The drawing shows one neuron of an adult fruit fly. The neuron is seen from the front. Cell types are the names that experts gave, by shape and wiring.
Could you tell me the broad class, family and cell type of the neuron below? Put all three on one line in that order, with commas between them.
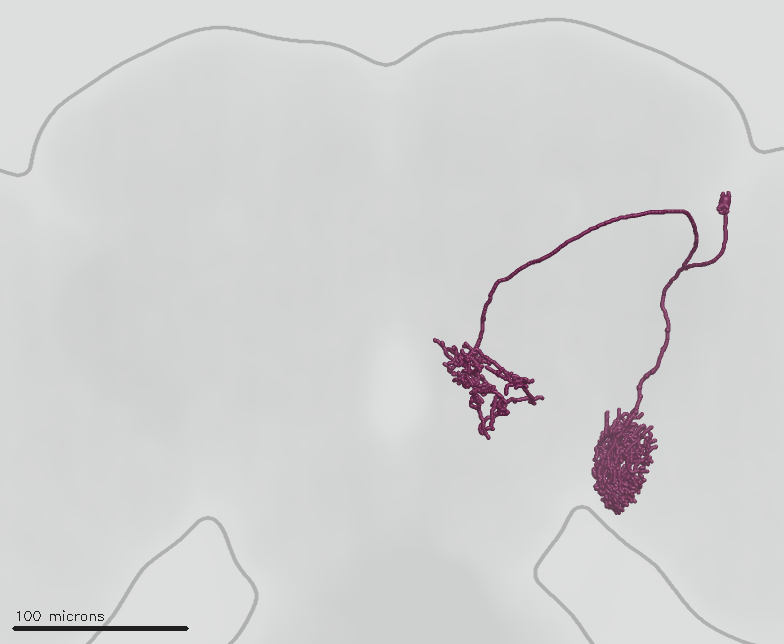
visual projection neuron, hemilineage VPNl&d1_medial, LT51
